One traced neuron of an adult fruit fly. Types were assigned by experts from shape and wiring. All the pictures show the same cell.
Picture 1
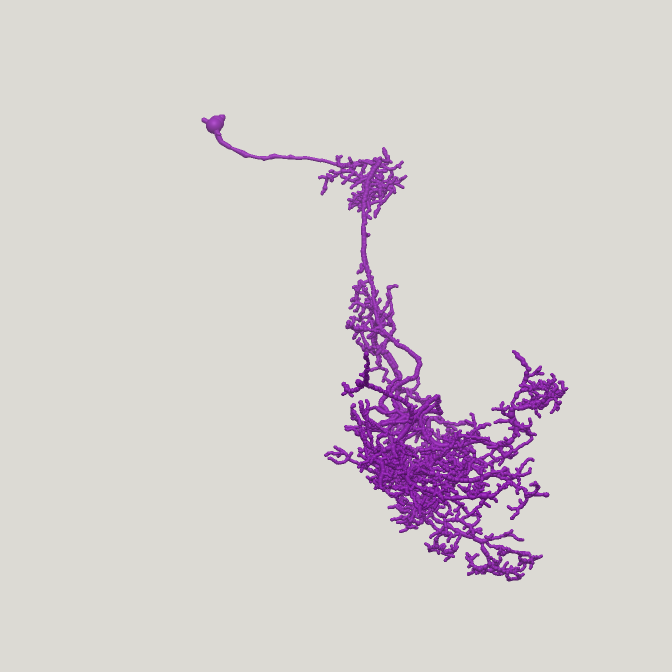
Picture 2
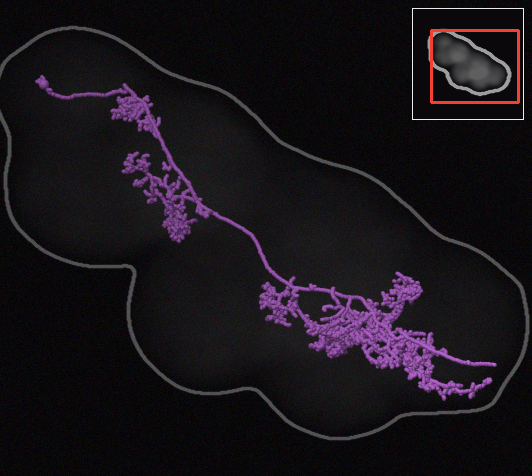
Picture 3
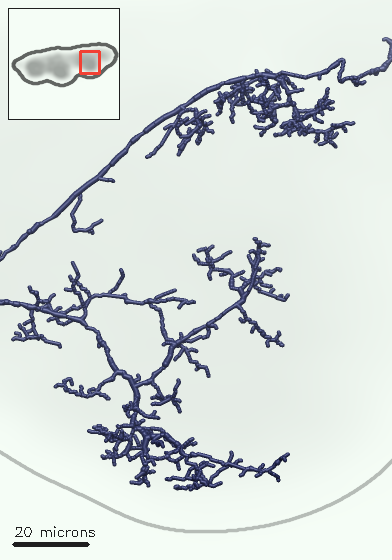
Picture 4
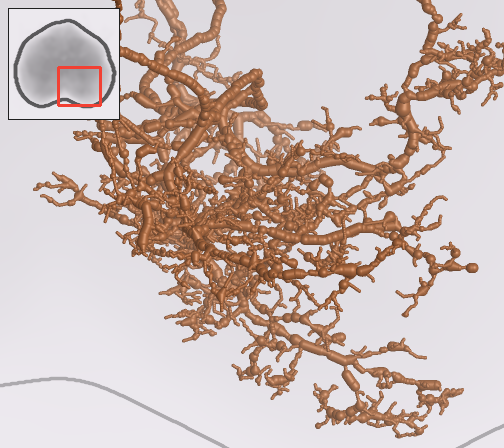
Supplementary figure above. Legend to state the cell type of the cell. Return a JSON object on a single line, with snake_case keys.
{"cell_type": "ANXXX027"}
